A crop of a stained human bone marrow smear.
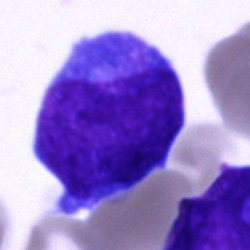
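Blast, the central cell in a stained human bone marrow smear. The nucleus fills most of the cell and sits toward its lower part, below a scant cap of deep blue cytoplasm along the upper side. A paler patch lies in this upper cytoplasm next to the nucleus. A small rounded bleb juts out from the lower-left edge.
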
